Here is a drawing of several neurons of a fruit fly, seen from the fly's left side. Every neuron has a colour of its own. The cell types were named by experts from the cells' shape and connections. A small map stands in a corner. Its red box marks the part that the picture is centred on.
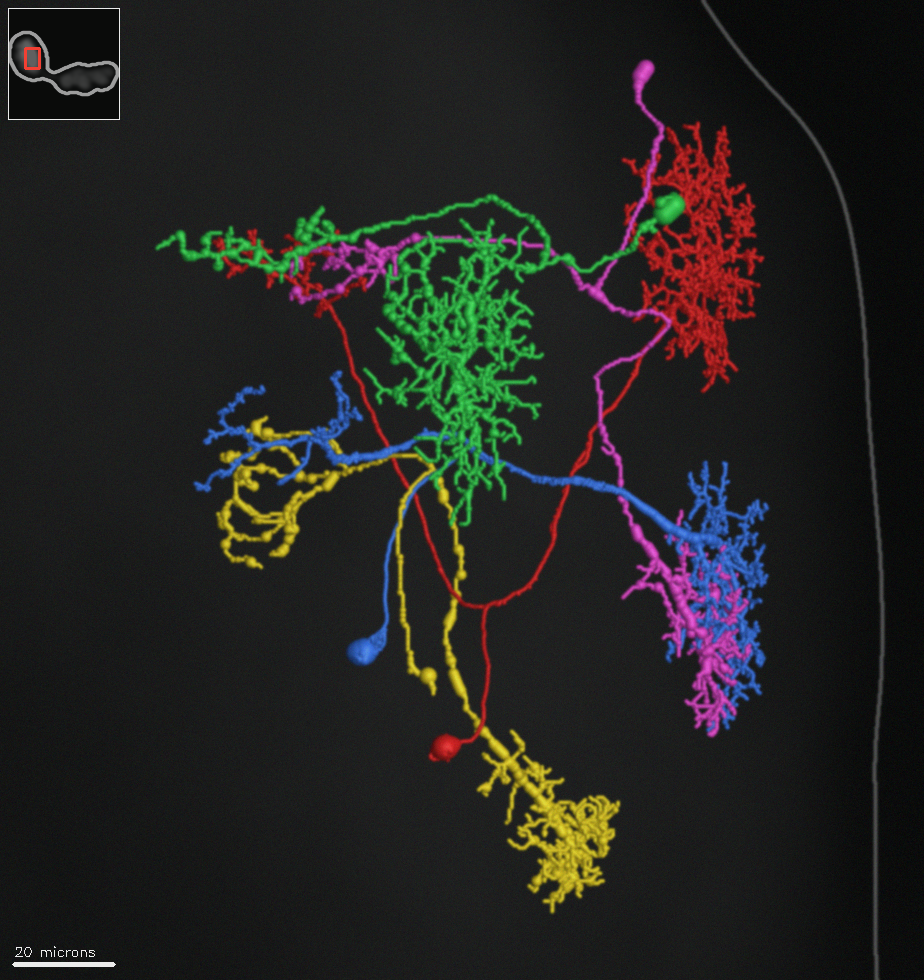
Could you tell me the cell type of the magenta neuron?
LC21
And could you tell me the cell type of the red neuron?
LC15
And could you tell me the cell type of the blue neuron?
LC4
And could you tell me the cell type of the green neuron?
LC11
